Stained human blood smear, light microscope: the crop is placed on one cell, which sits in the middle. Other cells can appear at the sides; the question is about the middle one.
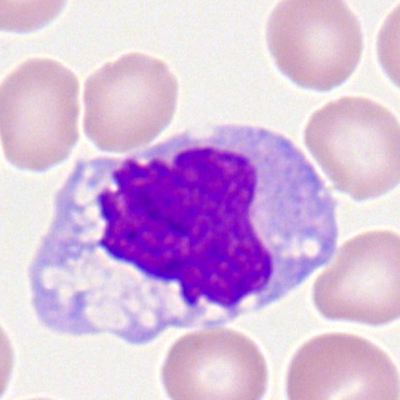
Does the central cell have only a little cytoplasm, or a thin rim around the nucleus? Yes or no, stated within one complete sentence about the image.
No, the nucleus does not fill most of the cell; the cytoplasm is plentiful.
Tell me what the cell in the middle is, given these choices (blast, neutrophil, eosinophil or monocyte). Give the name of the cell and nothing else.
monocyte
